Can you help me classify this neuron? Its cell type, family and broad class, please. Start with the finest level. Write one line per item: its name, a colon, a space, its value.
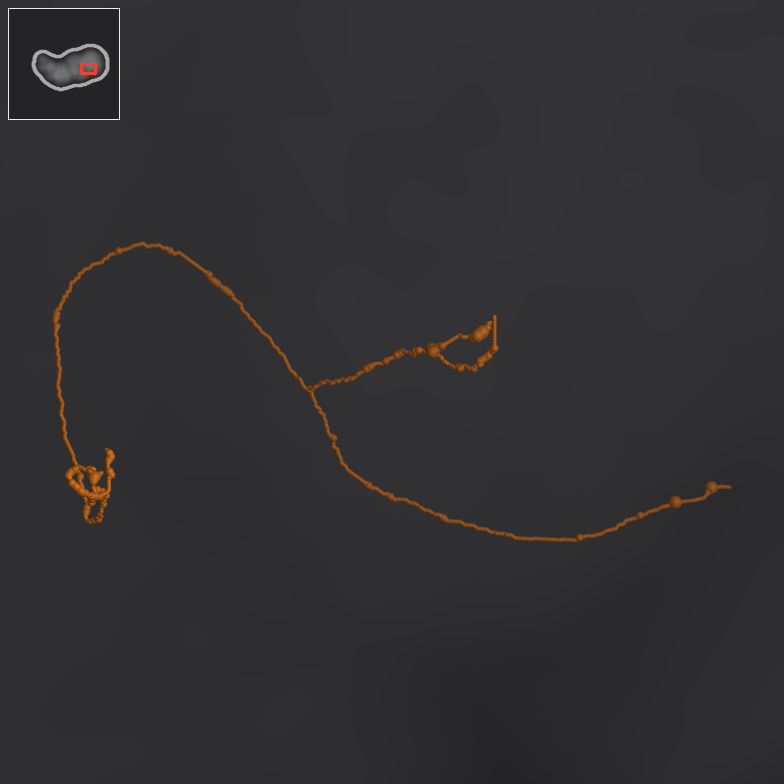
cell type: ORN_VM5d
family: class olfactory
broad class: sensory neuron entering the brain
